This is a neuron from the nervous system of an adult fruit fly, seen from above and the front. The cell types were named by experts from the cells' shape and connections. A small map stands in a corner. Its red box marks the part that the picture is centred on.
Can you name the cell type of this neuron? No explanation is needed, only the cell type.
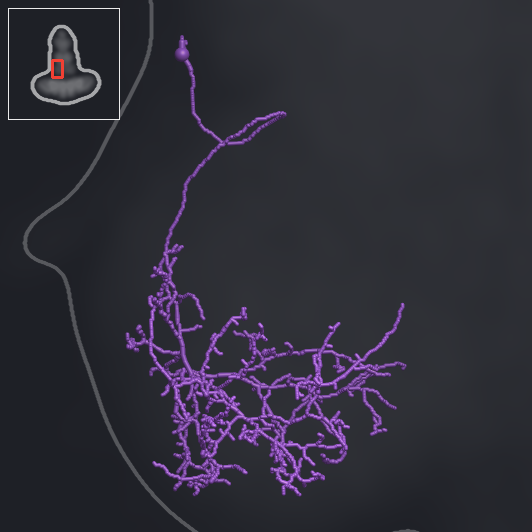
IN03A062_b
